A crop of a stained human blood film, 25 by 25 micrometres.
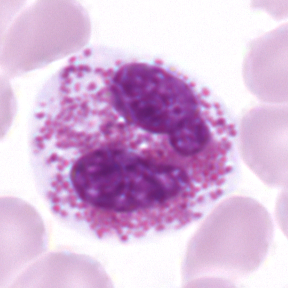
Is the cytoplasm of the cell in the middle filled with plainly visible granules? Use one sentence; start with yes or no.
Yes, the cytoplasm of this cell holds many visible granules.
